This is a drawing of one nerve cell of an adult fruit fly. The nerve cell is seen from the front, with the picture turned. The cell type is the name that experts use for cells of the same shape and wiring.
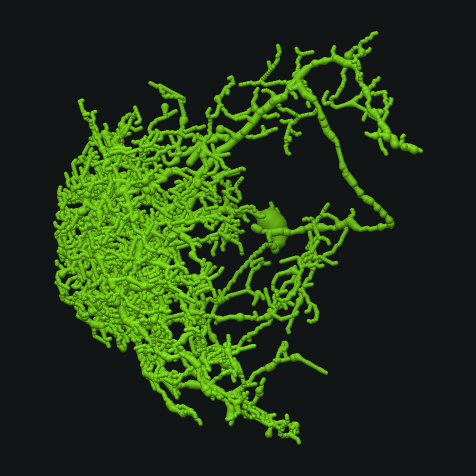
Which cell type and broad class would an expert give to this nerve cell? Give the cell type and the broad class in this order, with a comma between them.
PVLP135, central-brain intrinsic neuron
